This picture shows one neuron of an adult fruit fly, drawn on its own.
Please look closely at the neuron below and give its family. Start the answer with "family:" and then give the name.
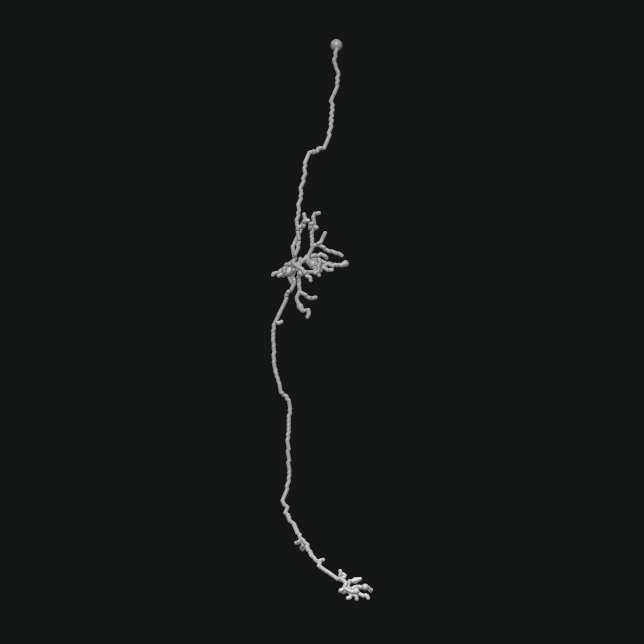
family: Tm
